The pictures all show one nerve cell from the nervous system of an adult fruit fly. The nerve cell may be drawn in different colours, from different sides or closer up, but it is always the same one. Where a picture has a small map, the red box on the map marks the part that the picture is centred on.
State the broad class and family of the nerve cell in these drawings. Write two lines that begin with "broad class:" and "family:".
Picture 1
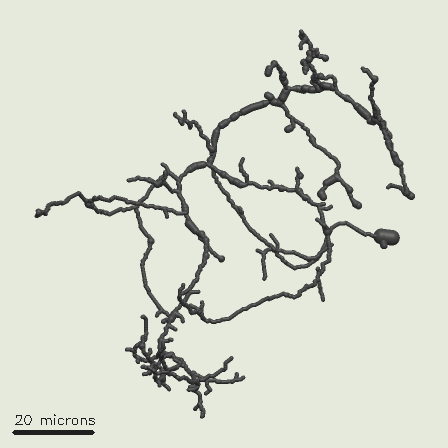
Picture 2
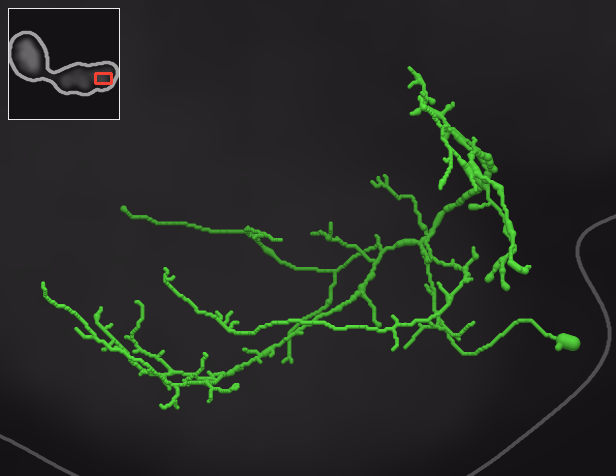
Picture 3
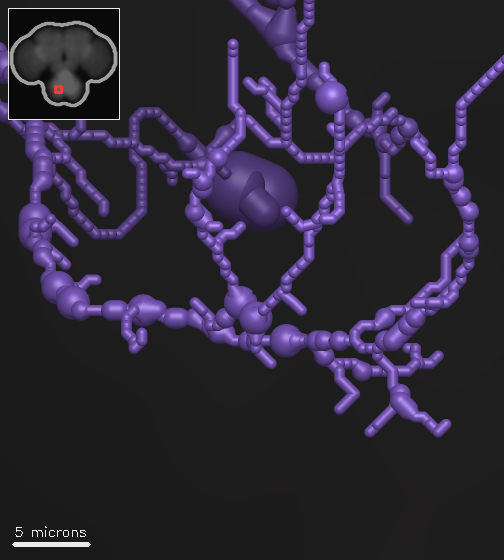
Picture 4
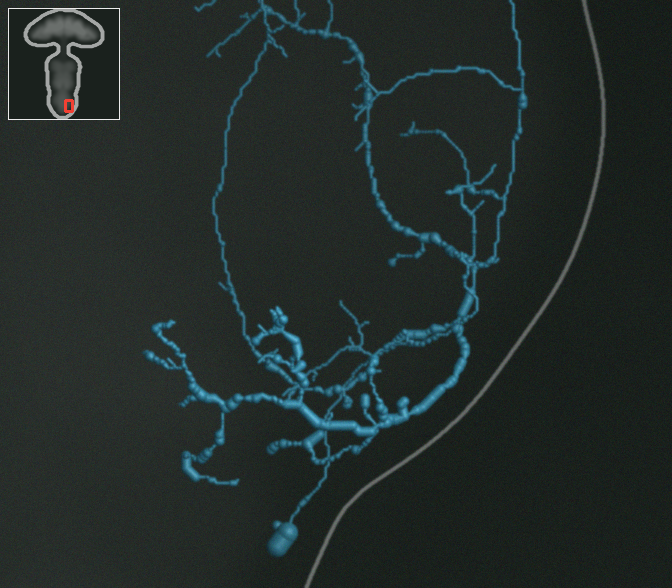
broad class: nerve-cord intrinsic neuron
family: hemilineage 13A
